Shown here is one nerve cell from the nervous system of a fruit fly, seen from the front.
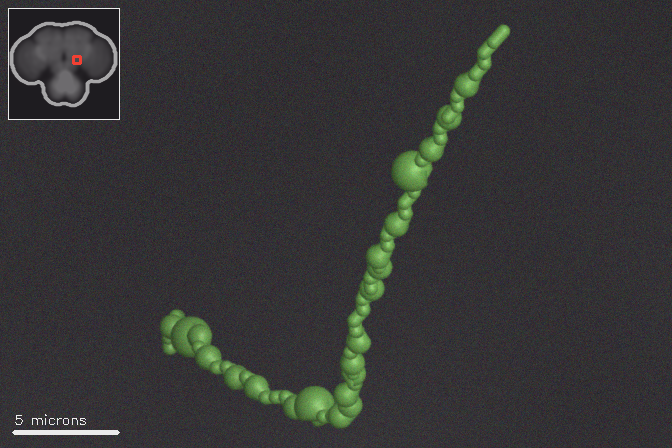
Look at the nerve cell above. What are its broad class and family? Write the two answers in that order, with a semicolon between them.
sensory neuron entering the brain; class mechanosensory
